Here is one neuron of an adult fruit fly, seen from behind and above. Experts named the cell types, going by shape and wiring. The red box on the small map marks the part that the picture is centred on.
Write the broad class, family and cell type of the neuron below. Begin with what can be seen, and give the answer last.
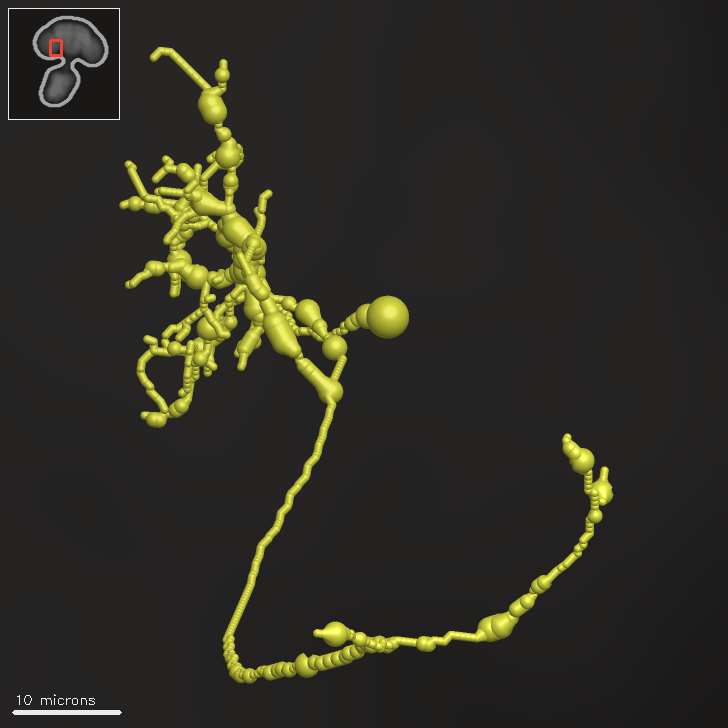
Its cell body lies in the middle of the picture. From top to bottom in the picture it spans about 60 microns. Dozens of branch ends can be seen. This is an optic-lobe intrinsic neuron. The family is TmY. Its cell type is TmY3.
